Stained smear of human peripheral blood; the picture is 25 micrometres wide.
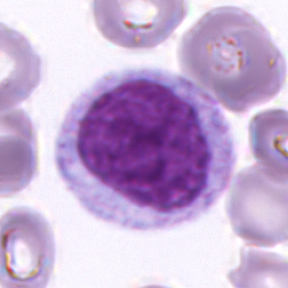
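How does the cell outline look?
Round and smooth.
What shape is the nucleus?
A single rounded oval, with no lobes and no deep indentation.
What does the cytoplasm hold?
Just a fine, faint speckling: no coarse coloured granules, and no vacuoles either.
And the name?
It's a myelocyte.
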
